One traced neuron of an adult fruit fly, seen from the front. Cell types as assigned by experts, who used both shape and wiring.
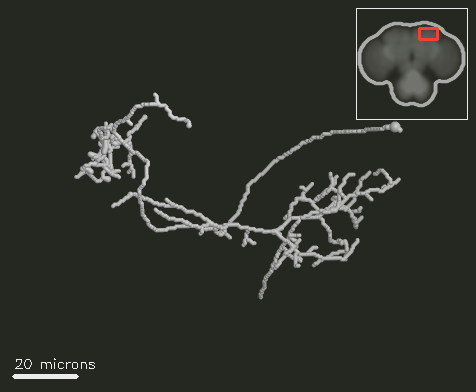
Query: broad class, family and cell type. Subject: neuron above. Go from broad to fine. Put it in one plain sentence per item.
A central-brain intrinsic neuron of hemilineage SLPad1_posterior, type CB2116.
